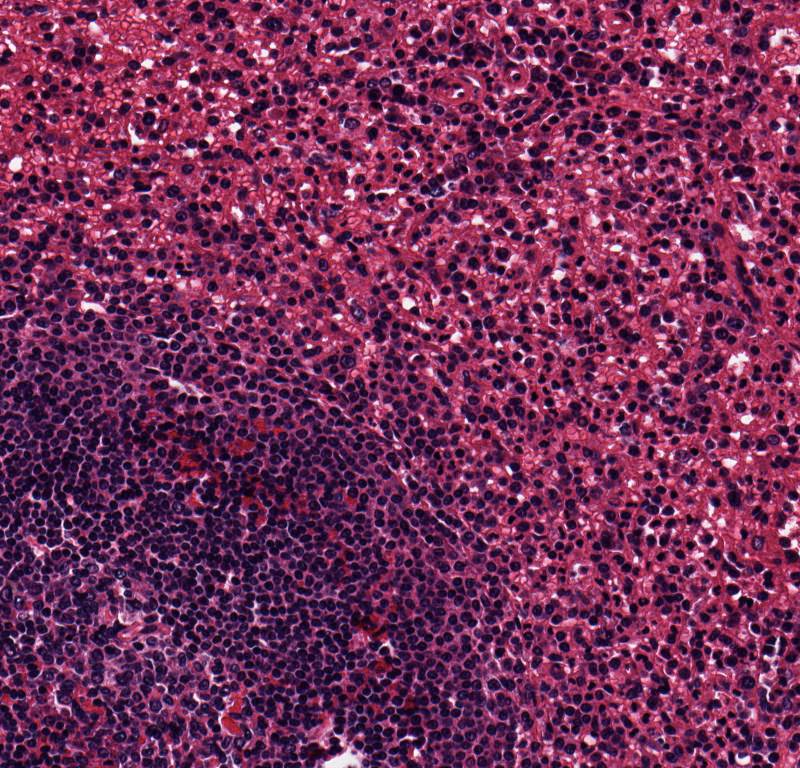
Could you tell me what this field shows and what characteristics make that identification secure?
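Red pulp of the spleen is the main tissue: a paler, pink-red zone fills the upper and right parts of the field.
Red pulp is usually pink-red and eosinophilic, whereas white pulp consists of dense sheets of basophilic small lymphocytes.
The dense, dark purple lower-left zone, by contrast, is made of closely packed small lymphocytes with round dark nuclei and scant cytoplasm. No fibrous band marks the ill-defined border, and small clear empty spaces lie mainly in the pale zone.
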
